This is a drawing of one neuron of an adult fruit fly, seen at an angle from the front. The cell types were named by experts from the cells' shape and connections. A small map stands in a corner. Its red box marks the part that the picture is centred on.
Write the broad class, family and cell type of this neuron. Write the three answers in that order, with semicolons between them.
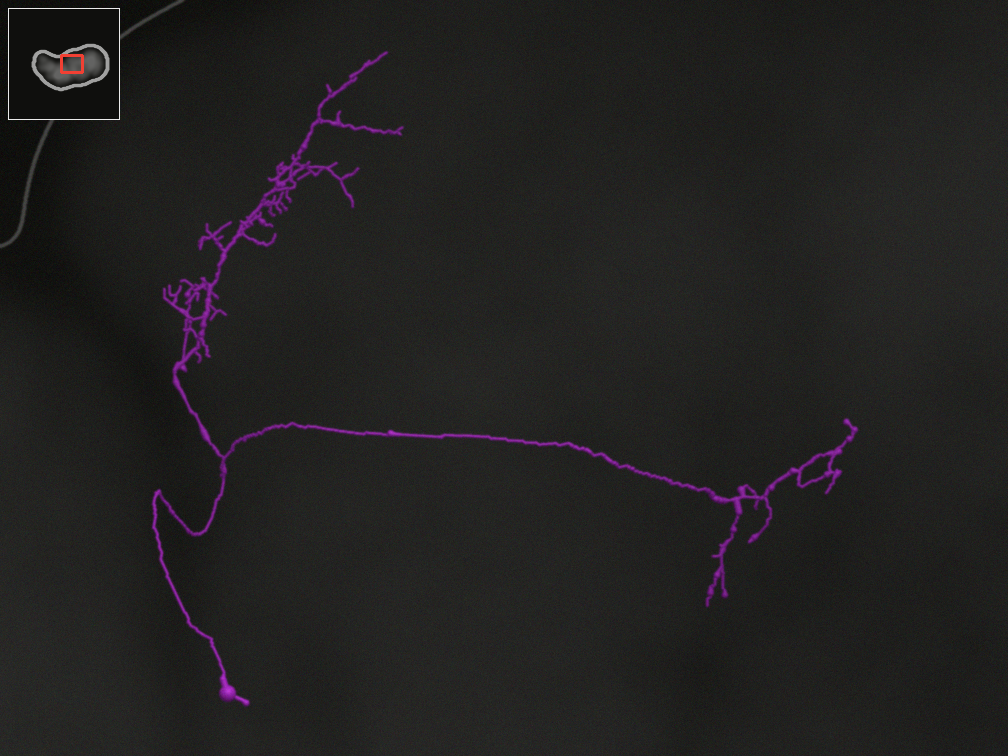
central-brain intrinsic neuron; hemilineage SLPa&l1_lateral; CB4112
